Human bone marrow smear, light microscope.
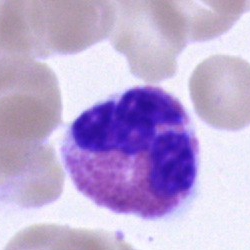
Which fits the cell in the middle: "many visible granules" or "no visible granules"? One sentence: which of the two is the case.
What the cytoplasm holds is many visible granules.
